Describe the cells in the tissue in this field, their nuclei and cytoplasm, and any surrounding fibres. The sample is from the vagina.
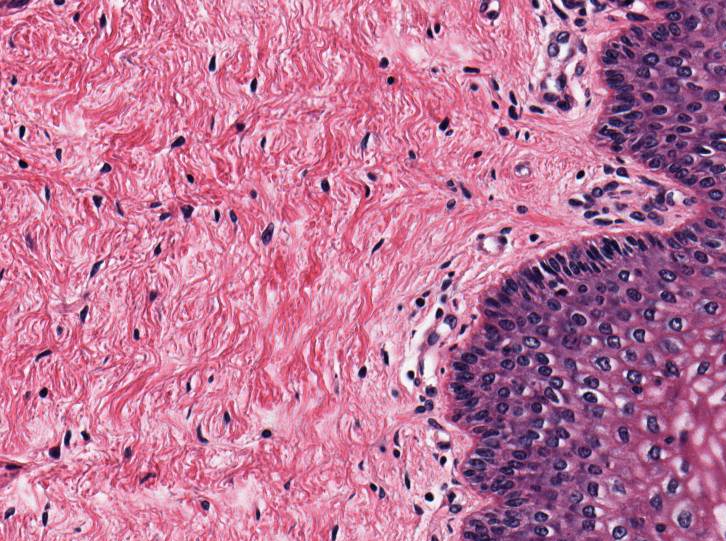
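The epithelium is stratified, built of many layers of polygonal cells with round to oval nuclei. At its junction with the connective tissue sits a row of crowded basal cells with dark, elongated nuclei. Directly beneath lies a narrow, more cellular band of looser connective tissue.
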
